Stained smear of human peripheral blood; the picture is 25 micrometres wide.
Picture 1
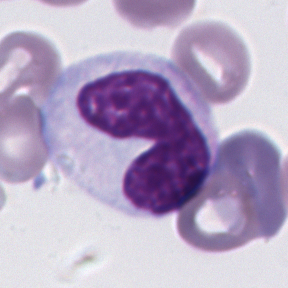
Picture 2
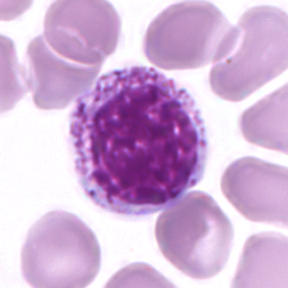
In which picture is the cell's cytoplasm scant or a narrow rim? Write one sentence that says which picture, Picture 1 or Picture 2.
Picture 2 holds the cell with no more than a narrow rim of cytoplasm.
